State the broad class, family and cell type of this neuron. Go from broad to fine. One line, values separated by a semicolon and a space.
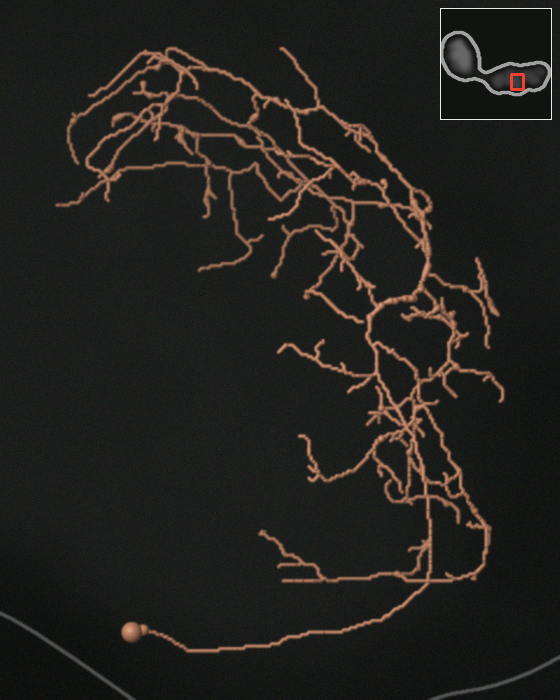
nerve-cord intrinsic neuron; hemilineage 04B; IN04B106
